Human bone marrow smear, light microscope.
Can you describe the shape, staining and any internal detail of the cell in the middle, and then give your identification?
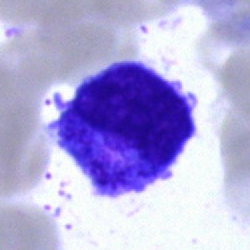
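The nucleus fills most of the cell, occupying its upper and right part. Beneath it, a band of grainy cytoplasm runs along the lower-left side, tinted a lighter purple than the nucleus. Small rounded bumps stand out along parts of the cell edge. The cell is a promyelocyte.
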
